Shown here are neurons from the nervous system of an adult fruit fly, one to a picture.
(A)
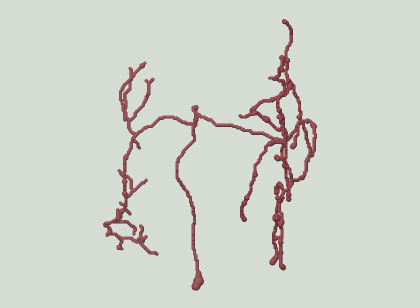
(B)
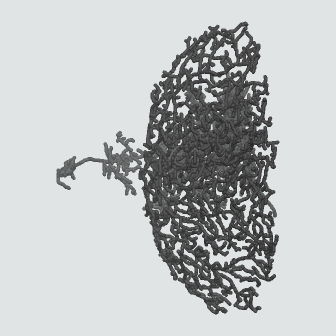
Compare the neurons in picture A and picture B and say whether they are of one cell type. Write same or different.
different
